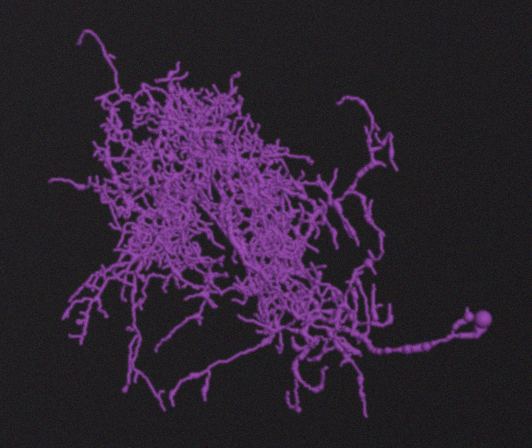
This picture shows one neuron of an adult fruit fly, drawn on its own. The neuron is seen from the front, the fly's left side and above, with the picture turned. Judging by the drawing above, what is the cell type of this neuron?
CL002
